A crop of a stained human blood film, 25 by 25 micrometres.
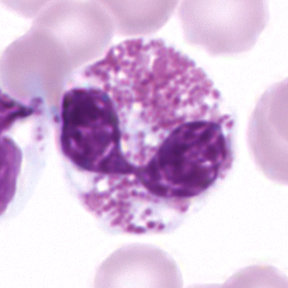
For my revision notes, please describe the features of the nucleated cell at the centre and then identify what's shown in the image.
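You can see two nuclear lobes here, one on the left of the cell and the other toward the lower right. The chromatin is dense and dark purple, and neither lobe shows a nucleolus. The granules come as distinct beads rather than a fine dust. That's an eosinophil.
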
